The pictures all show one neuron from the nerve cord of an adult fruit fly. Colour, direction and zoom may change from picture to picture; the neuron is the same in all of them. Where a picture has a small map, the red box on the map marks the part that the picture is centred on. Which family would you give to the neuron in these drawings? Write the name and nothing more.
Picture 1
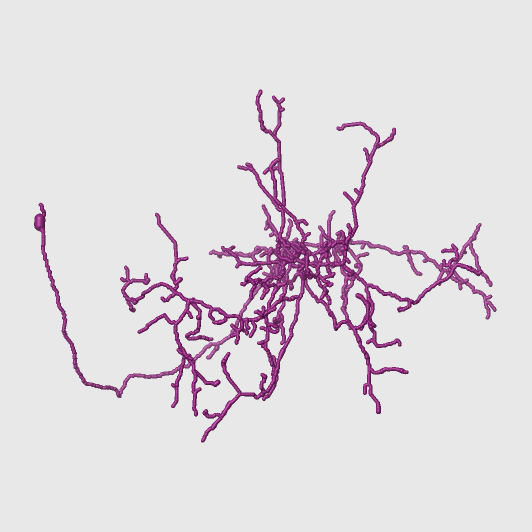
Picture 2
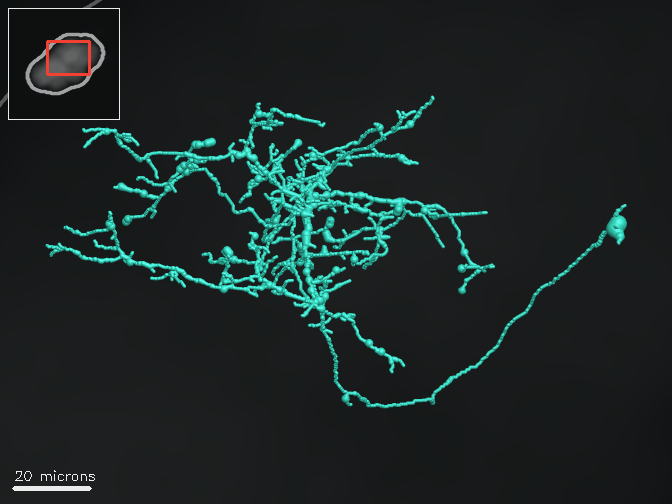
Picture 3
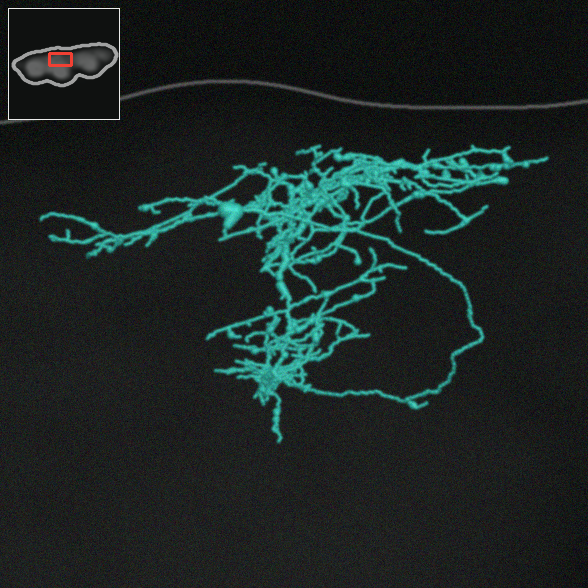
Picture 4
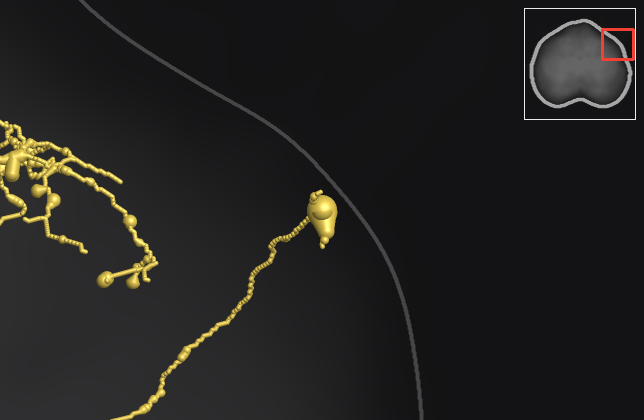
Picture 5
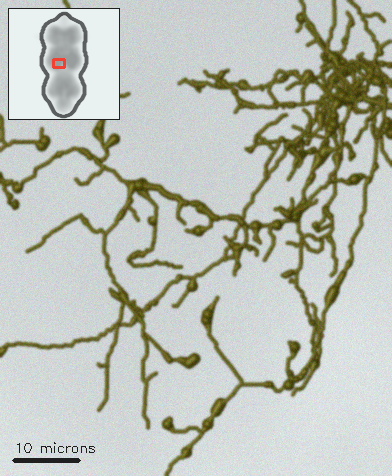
hemilineage 11A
